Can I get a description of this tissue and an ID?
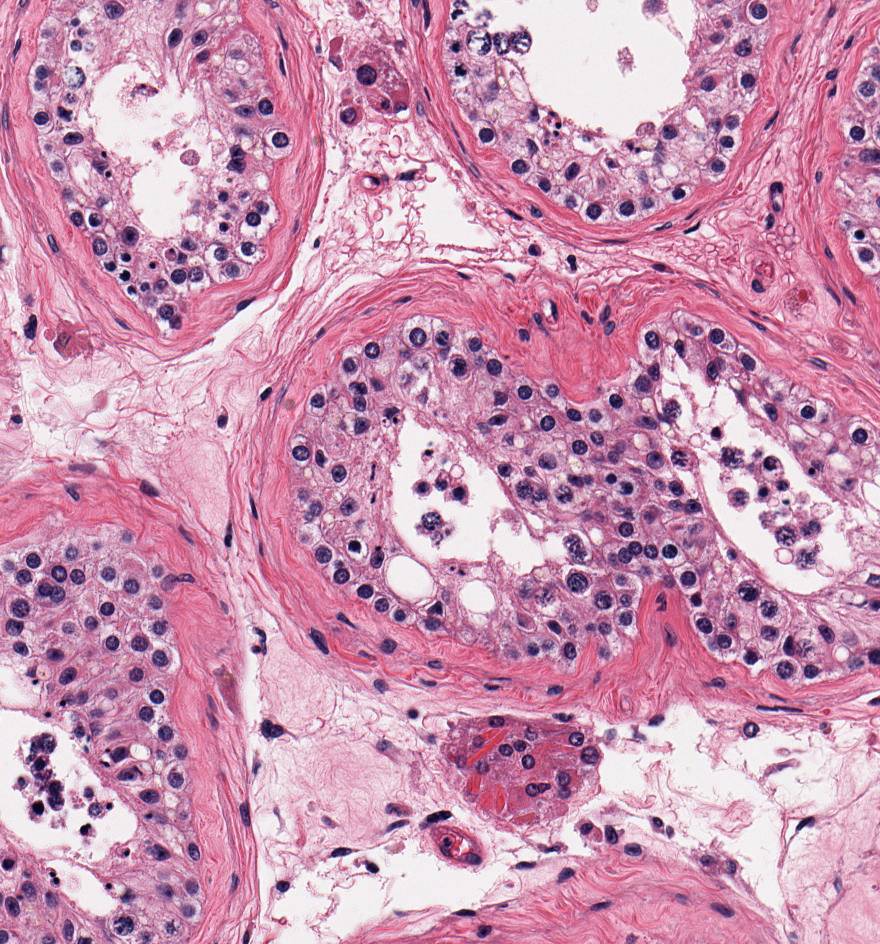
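Around each tubule I see a thick, layered, pink fibrous wall holding flattened spindle-shaped nuclei. Inside, the lining is a stratified epithelium several cells deep, with round nuclei all the way from the wall toward the lumen. In the middle layers sit many large round cells with coarse, dark, clumped chromatin. The lumina are irregular, holding loose clusters of detached cells with dark nuclei. This is testis.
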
